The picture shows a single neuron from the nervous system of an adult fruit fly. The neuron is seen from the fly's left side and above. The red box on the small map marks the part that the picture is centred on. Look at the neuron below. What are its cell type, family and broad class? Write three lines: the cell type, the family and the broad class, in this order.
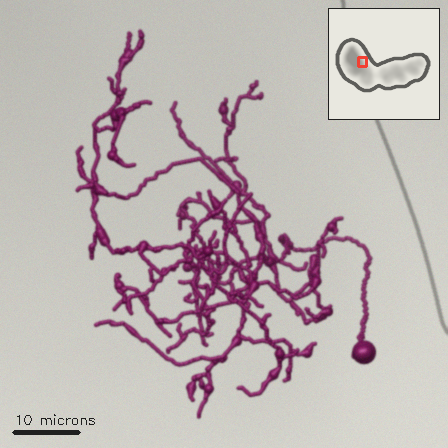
LHPV4a8
hemilineage LHp1
central-brain intrinsic neuron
